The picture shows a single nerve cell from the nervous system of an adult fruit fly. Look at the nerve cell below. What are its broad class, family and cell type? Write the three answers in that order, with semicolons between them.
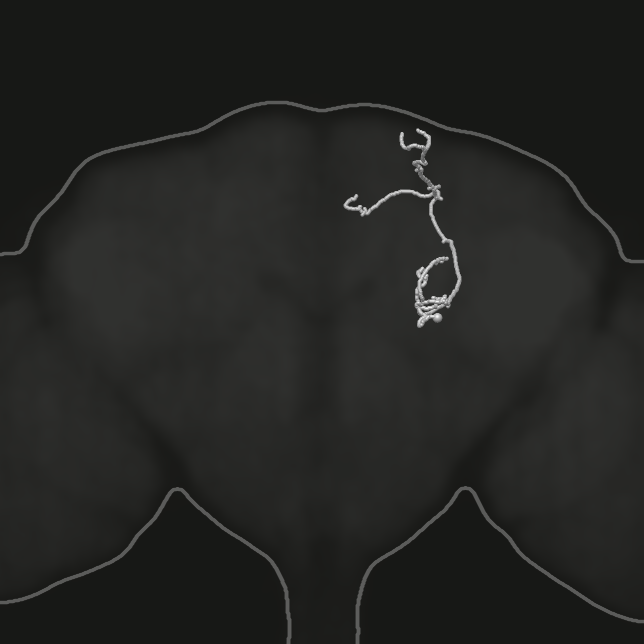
central-brain intrinsic neuron; class Kenyon Cell; KCab-s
